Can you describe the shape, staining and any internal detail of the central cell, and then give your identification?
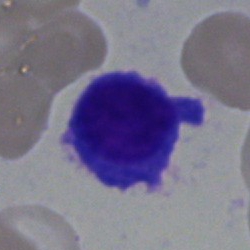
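Notice the roughly round outline, and the blunt protrusion jutting from the upper right edge. The cytoplasm stains a deep blue, and you won't find distinct granules in it. This one is a plasma cell.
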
